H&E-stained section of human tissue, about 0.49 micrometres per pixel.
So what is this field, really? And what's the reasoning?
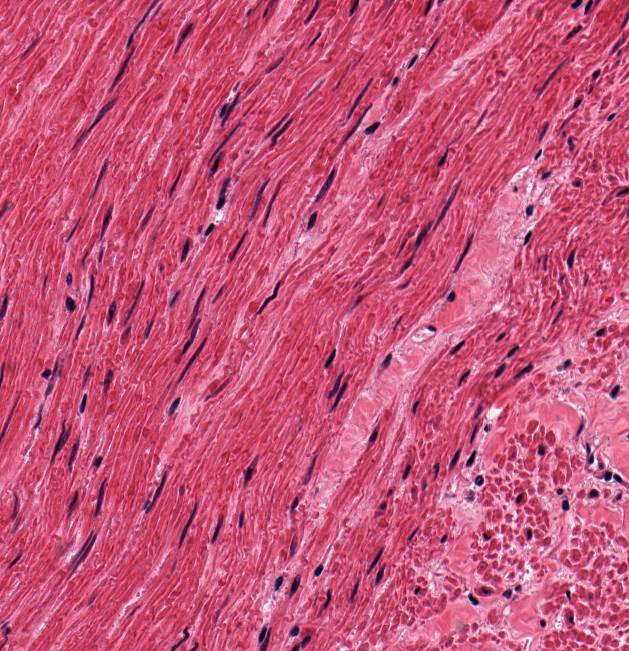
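Smooth muscle takes up most of this field. Its parallel, elongated eosinophilic fibres run diagonally from lower left to upper right, and their elongated, dark purple nuclei lie parallel to them.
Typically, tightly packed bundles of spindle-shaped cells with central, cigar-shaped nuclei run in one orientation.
The fibre cytoplasm here stains deep pink-red and shows no cross-striations.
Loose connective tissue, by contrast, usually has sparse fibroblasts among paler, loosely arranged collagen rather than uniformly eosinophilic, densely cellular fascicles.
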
